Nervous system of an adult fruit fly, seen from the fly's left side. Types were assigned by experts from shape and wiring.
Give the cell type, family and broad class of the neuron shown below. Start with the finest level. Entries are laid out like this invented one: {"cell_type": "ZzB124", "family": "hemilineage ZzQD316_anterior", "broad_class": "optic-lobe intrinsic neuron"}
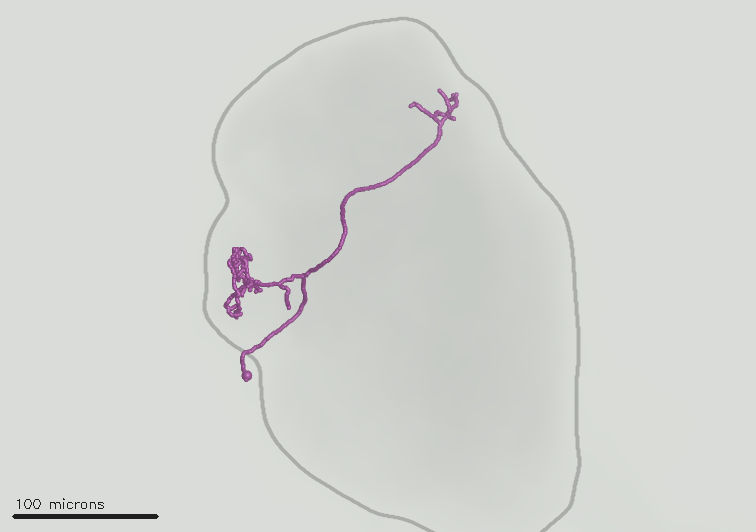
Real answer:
{"cell_type": "CB2589", "family": "hemilineage ALv1", "broad_class": "central-brain intrinsic neuron"}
